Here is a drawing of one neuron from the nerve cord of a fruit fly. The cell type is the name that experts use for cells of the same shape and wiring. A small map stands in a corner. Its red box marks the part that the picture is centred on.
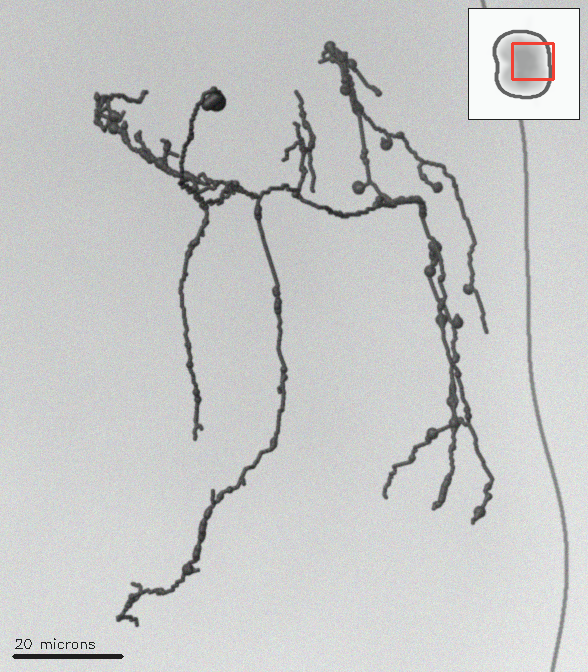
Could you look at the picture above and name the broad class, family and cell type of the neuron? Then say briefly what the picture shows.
It is a nerve-cord intrinsic neuron. The family is hemilineage 03B. The cell type is IN03B091. By the scale bar it is about 110 microns tall in this view. Dozens of branch ends can be seen.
